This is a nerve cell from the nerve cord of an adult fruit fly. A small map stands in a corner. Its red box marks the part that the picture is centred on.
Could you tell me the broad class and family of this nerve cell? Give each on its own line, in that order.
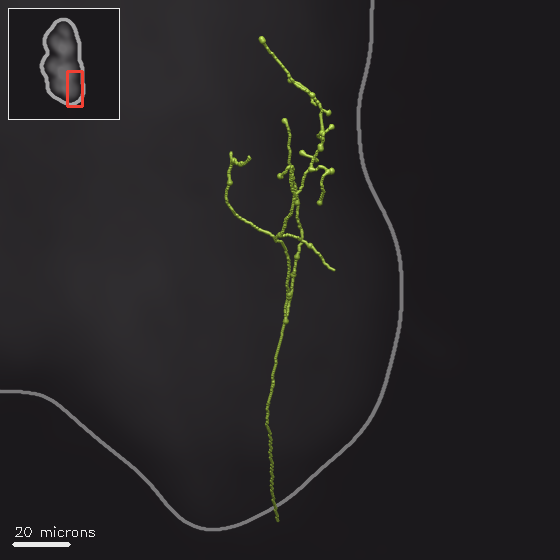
descending neuron
hemilineage LB19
